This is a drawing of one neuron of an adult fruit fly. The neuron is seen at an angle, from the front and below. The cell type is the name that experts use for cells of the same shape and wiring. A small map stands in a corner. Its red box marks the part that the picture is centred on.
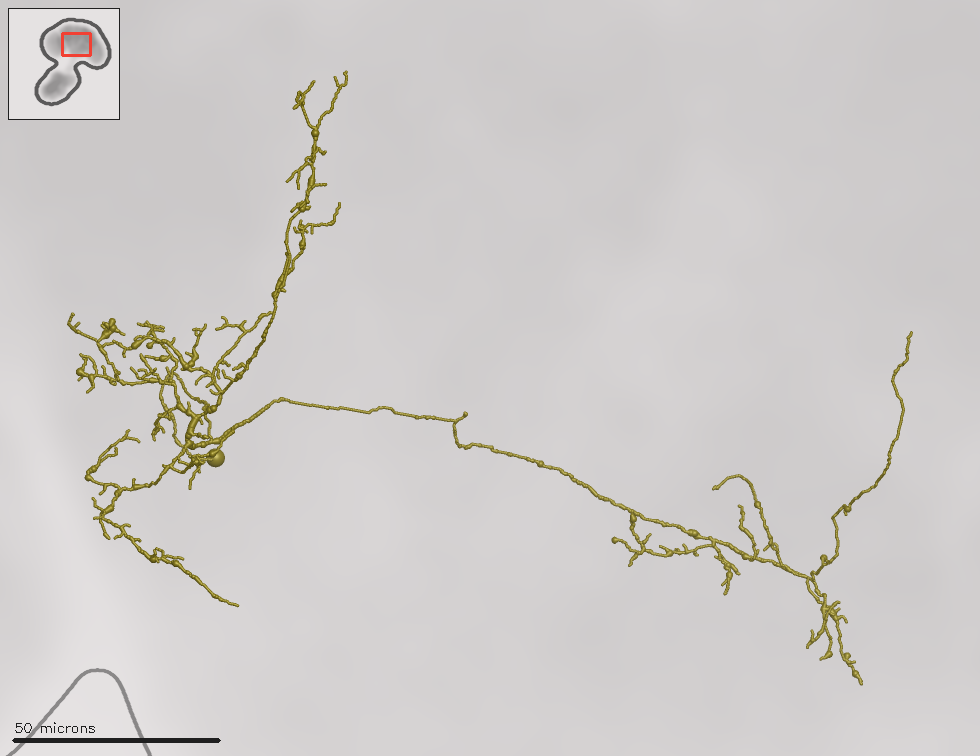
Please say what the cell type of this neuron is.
CB1477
